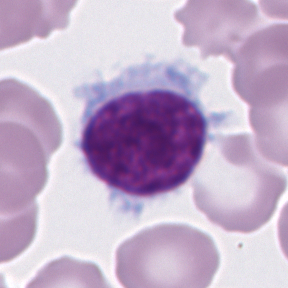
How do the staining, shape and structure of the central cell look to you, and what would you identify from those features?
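Here the nucleus is round to slightly oval, smooth in outline and without any indentation. You won't see any granules in the cytoplasm. What stands out is the fringe of fine hair-like projections along the cytoplasmic border, most plentiful across the top of the cell. This is a hairy cell.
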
